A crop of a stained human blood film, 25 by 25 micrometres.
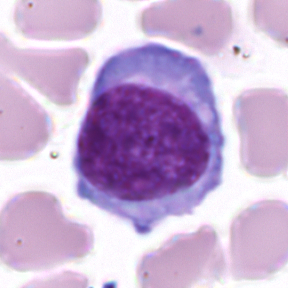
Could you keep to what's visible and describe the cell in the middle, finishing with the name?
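Looking at the edge, I notice a small blunt tag of cytoplasm sticking out from the bottom of the cell. The nucleus is round to oval, without any indentation or lobes, and it lies toward the lower part, so the widest band of cytoplasm sits above it. That cytoplasm is greyish blue, staining a deeper blue toward the outer edge. This is a plasma cell.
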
